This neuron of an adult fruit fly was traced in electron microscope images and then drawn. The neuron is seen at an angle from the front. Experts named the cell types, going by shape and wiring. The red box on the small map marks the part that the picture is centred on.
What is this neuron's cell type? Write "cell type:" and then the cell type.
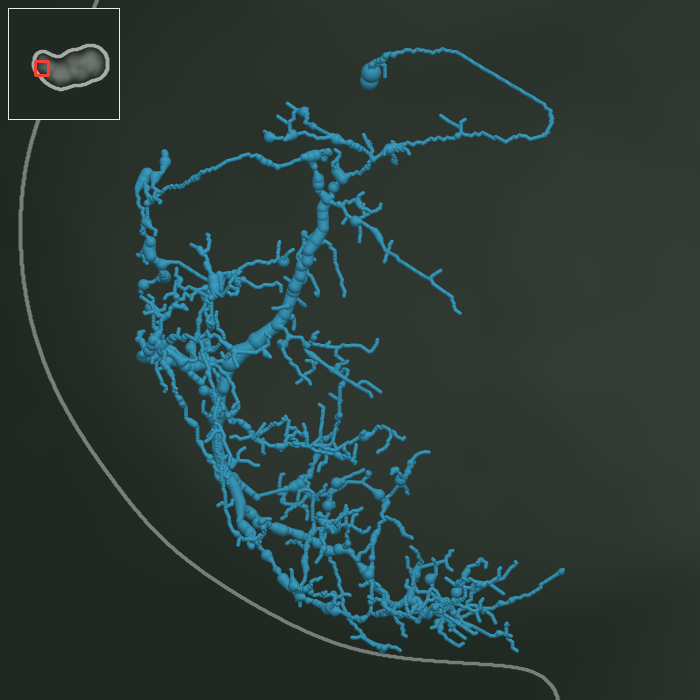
cell type: IN03A053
